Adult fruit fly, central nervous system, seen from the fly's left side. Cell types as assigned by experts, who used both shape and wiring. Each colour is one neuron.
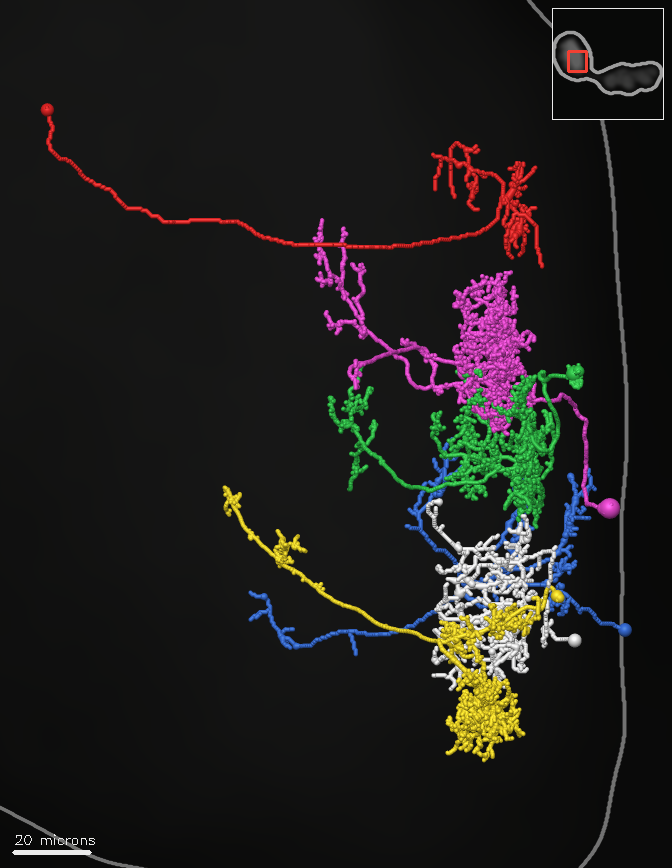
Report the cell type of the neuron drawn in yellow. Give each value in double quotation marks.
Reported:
"Y3"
